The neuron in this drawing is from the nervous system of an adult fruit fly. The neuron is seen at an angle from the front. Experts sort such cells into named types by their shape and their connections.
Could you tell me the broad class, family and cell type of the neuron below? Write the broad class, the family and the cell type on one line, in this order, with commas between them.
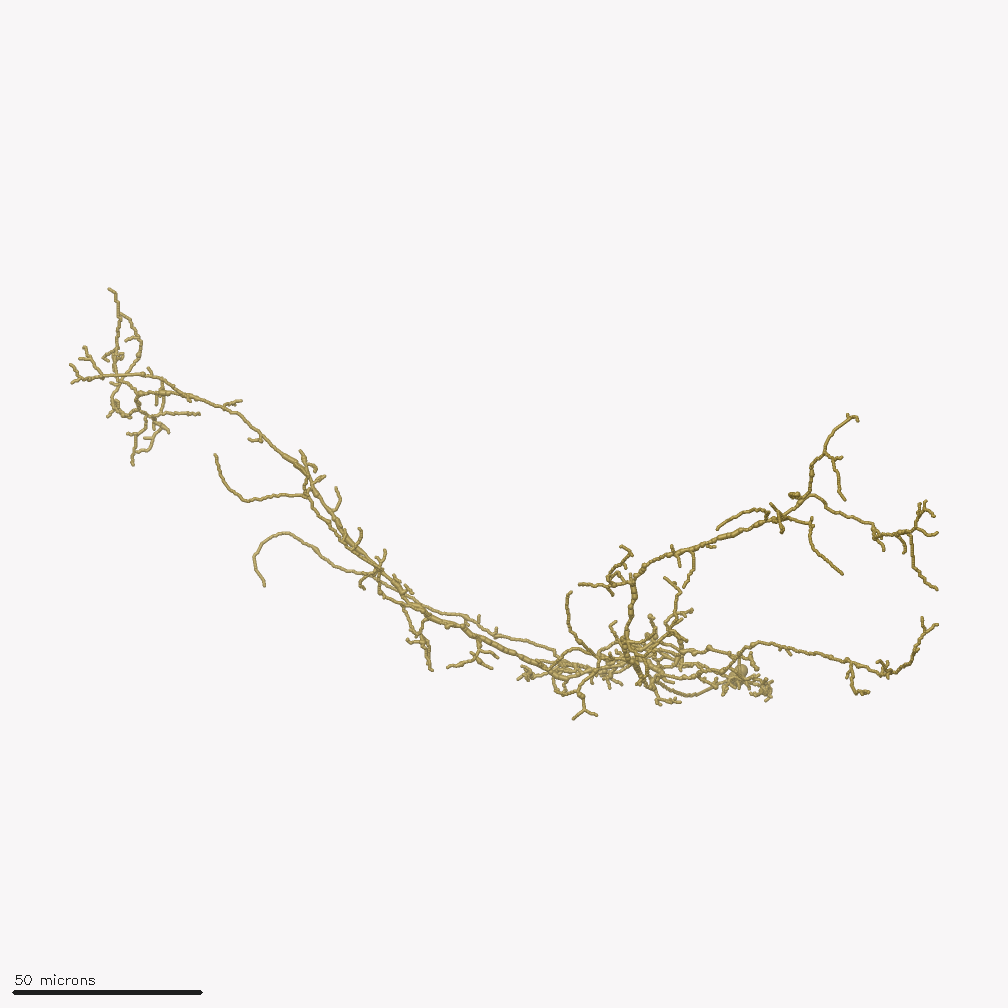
central-brain intrinsic neuron, hemilineage LB0, GNG295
